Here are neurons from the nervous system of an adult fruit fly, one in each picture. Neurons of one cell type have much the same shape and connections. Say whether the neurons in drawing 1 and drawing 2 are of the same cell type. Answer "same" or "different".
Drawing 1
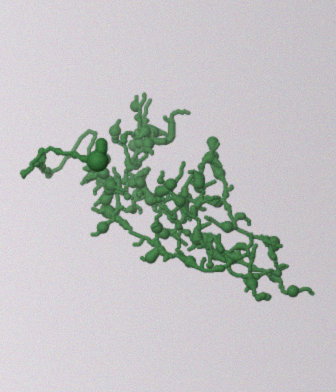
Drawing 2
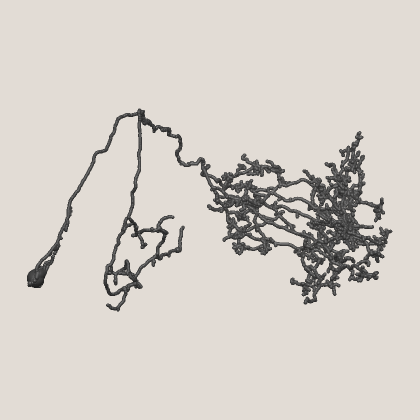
different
